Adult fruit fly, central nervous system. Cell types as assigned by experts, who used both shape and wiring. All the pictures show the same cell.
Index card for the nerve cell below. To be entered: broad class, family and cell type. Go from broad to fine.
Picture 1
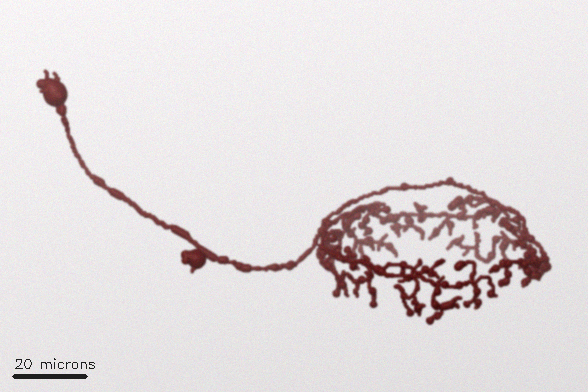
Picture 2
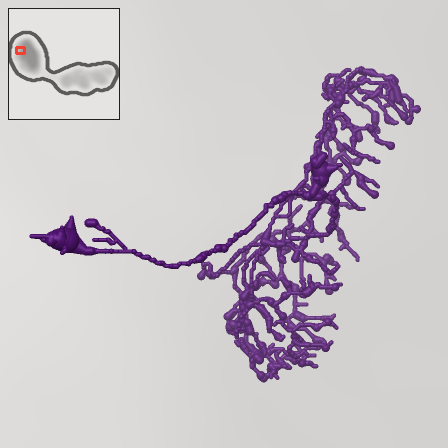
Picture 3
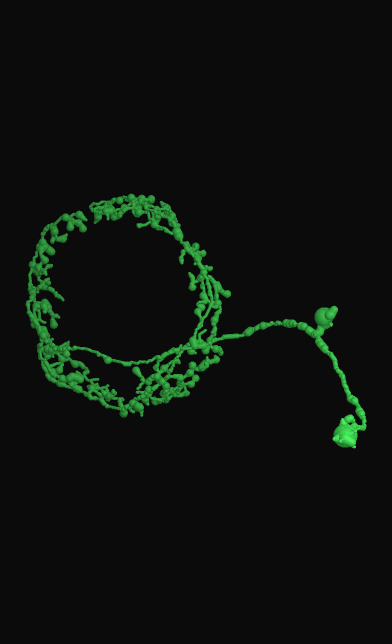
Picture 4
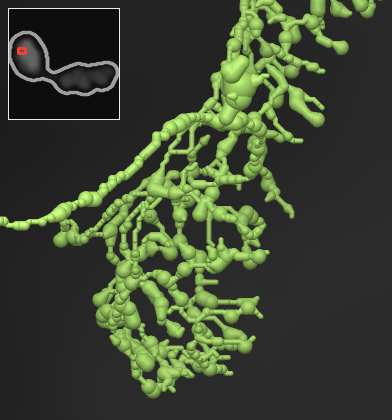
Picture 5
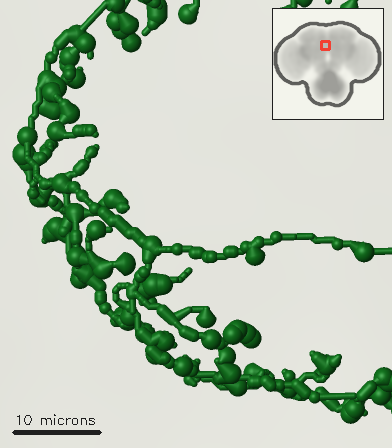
central-brain intrinsic neuron; hemilineage EBa1; ER4d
